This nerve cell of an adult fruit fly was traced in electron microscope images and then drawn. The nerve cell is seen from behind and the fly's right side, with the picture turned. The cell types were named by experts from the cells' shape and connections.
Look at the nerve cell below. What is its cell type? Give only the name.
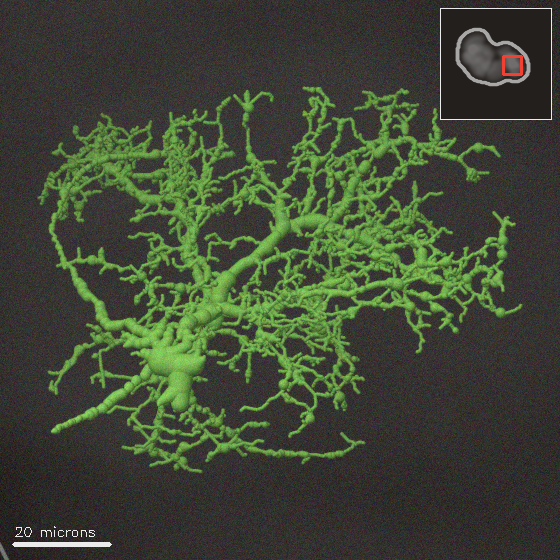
Tergotr. MN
